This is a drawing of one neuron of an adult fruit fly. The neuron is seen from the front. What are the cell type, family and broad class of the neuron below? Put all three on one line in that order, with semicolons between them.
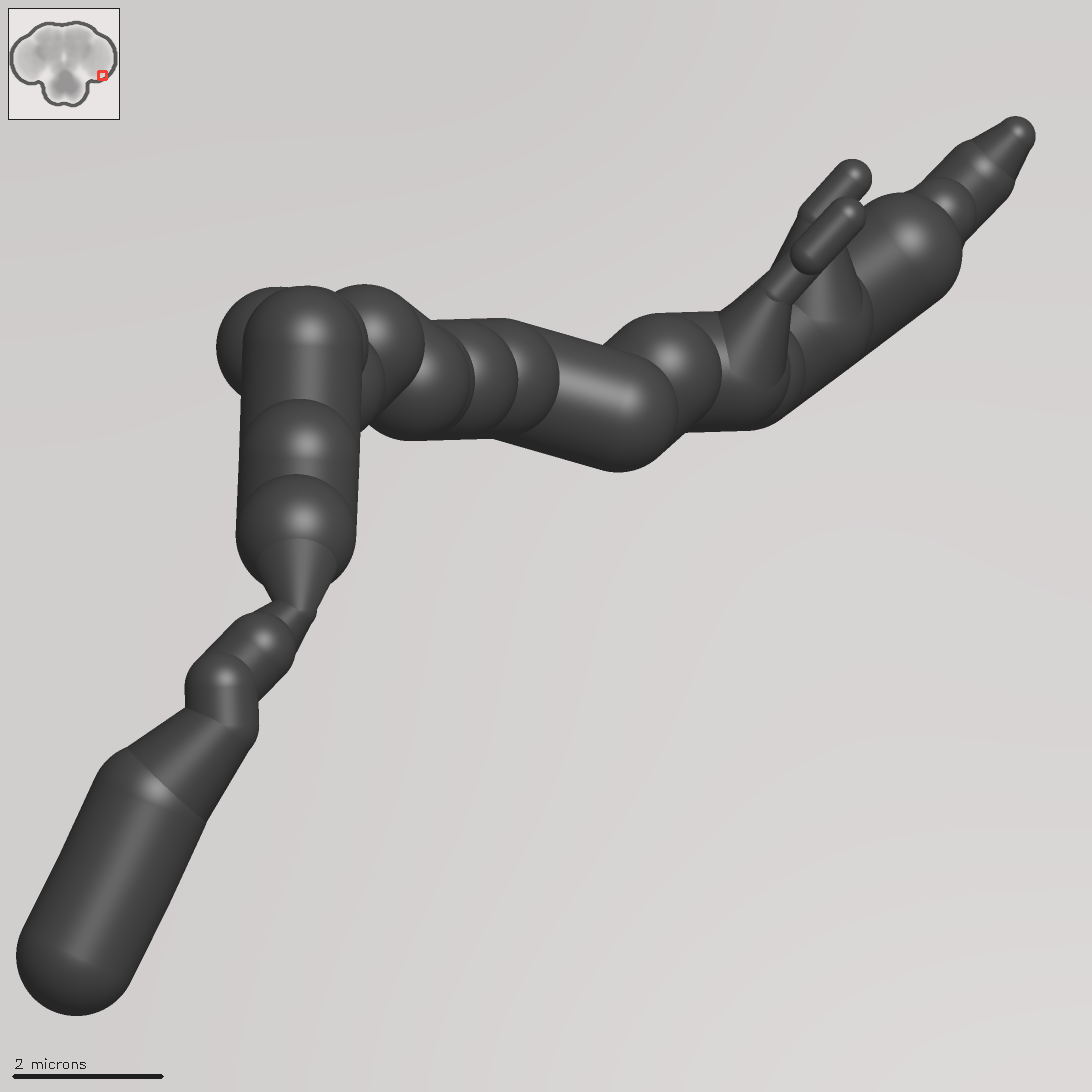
R1-R6; class visual; photoreceptor or other optic-lobe sensory neuron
